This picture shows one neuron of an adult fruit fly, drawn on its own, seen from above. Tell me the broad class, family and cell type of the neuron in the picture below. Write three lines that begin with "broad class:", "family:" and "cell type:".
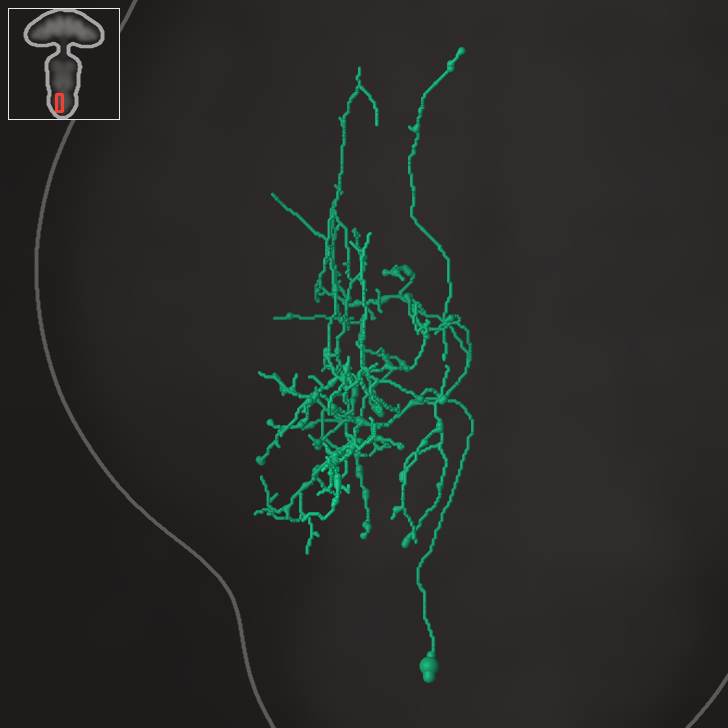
broad class: nerve-cord intrinsic neuron
family: hemilineage 01B
cell type: IN01B026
